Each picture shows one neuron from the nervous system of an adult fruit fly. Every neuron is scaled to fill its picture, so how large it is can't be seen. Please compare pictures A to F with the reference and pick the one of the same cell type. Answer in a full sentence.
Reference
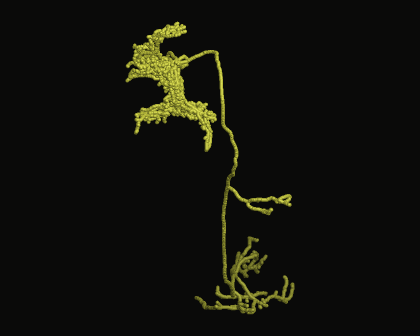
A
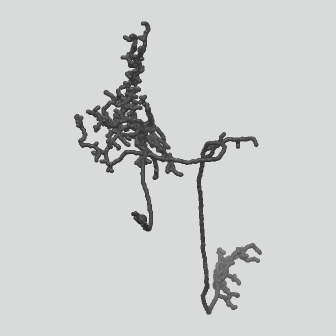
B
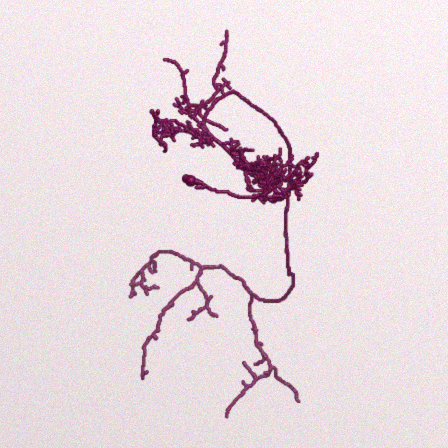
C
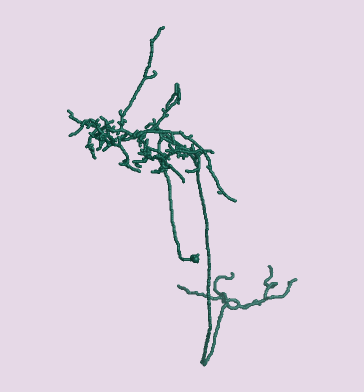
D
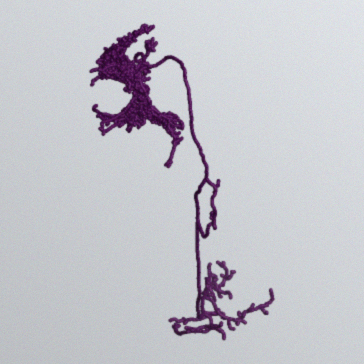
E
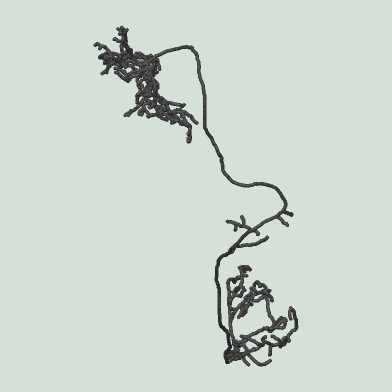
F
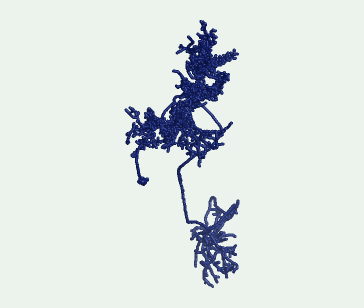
Picture D shows a neuron of the same cell type.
